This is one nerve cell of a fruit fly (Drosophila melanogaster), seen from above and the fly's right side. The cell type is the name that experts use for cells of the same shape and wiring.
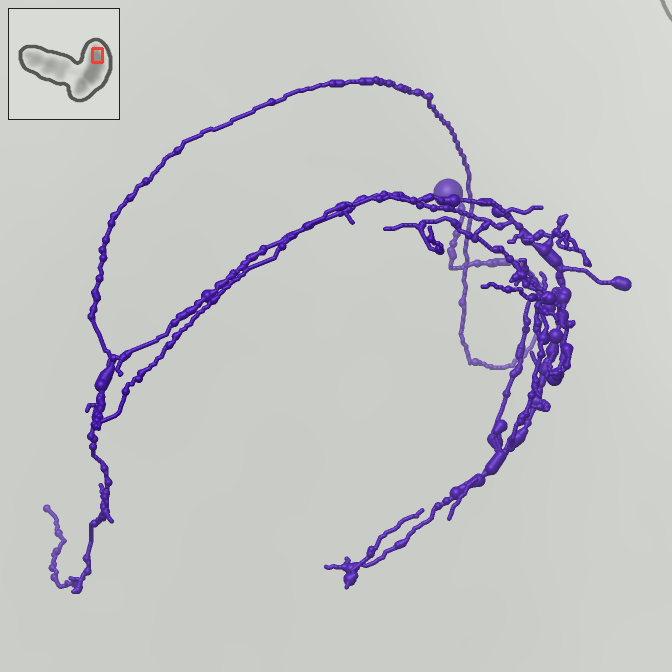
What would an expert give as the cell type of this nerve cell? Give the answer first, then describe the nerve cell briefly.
It is of cell type SLP081. Its broad class is central-brain intrinsic neuron. It lies in the brain. Dozens of branch ends can be seen.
